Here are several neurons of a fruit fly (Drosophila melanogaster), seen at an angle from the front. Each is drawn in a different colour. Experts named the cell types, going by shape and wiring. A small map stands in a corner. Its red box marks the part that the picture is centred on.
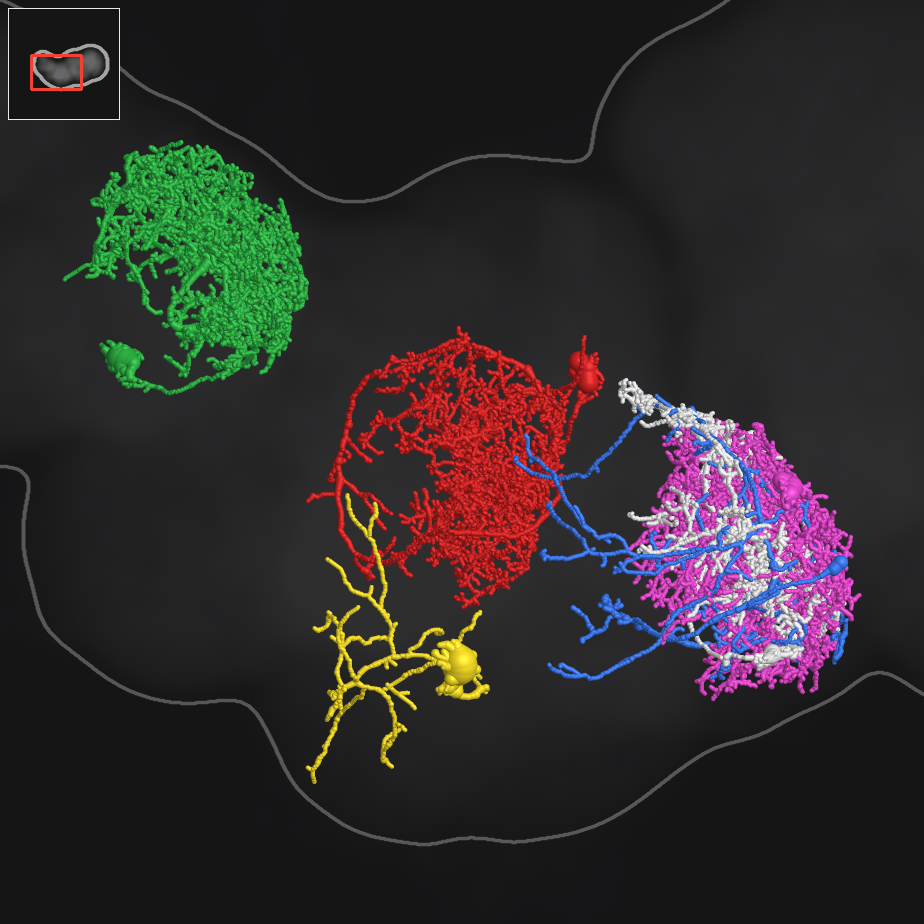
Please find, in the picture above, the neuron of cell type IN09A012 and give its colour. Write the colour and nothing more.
blue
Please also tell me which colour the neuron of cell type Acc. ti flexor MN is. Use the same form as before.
yellow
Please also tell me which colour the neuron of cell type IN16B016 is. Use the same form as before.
white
